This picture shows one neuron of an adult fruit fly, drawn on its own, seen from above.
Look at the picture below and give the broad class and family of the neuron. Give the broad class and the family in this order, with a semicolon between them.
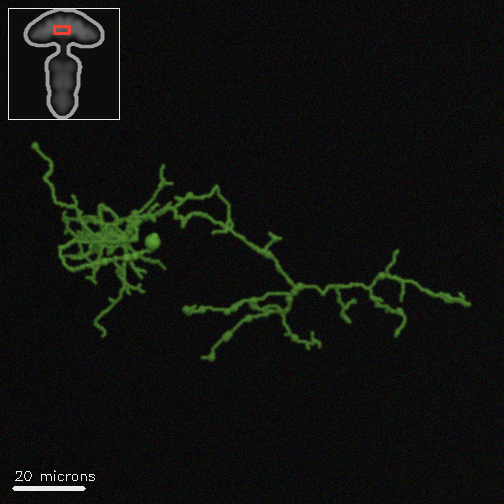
central-brain intrinsic neuron; hemilineage CLp1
